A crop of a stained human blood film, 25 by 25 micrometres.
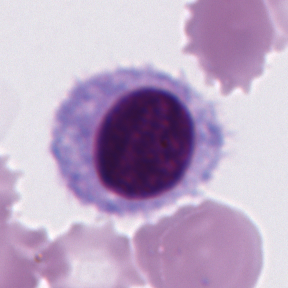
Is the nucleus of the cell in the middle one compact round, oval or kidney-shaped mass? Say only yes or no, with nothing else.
Yes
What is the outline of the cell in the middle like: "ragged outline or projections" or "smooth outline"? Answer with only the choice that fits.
Ragged outline or projections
